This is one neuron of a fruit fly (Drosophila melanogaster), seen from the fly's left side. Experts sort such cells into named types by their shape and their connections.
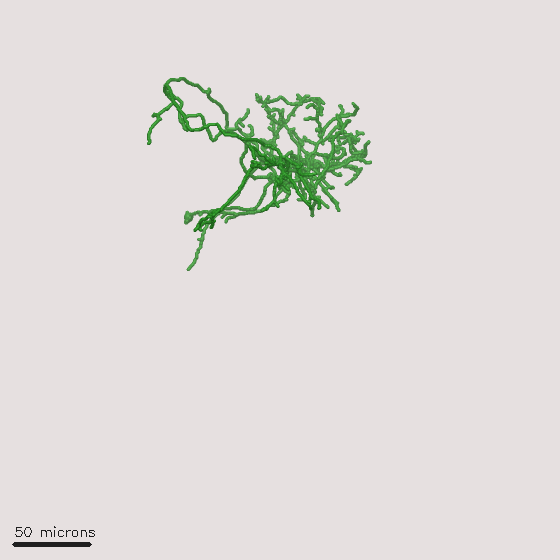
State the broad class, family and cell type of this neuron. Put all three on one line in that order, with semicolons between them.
central-brain intrinsic neuron; LHAV; LHAV8a1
